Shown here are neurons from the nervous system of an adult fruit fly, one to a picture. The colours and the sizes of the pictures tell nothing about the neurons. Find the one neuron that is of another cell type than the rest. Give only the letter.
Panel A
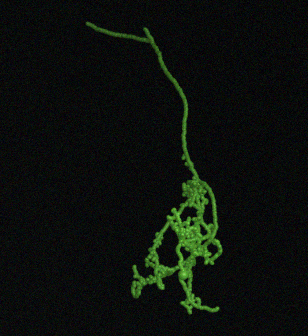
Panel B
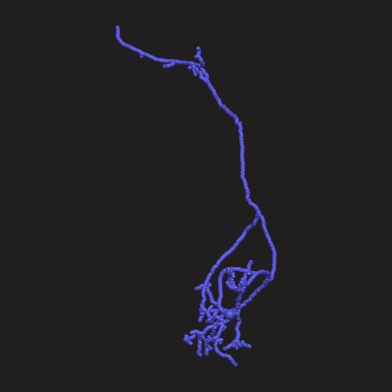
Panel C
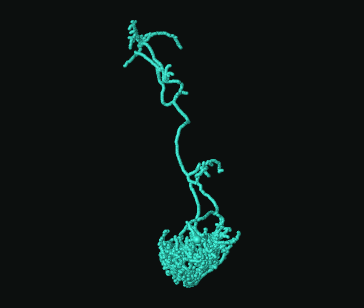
C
